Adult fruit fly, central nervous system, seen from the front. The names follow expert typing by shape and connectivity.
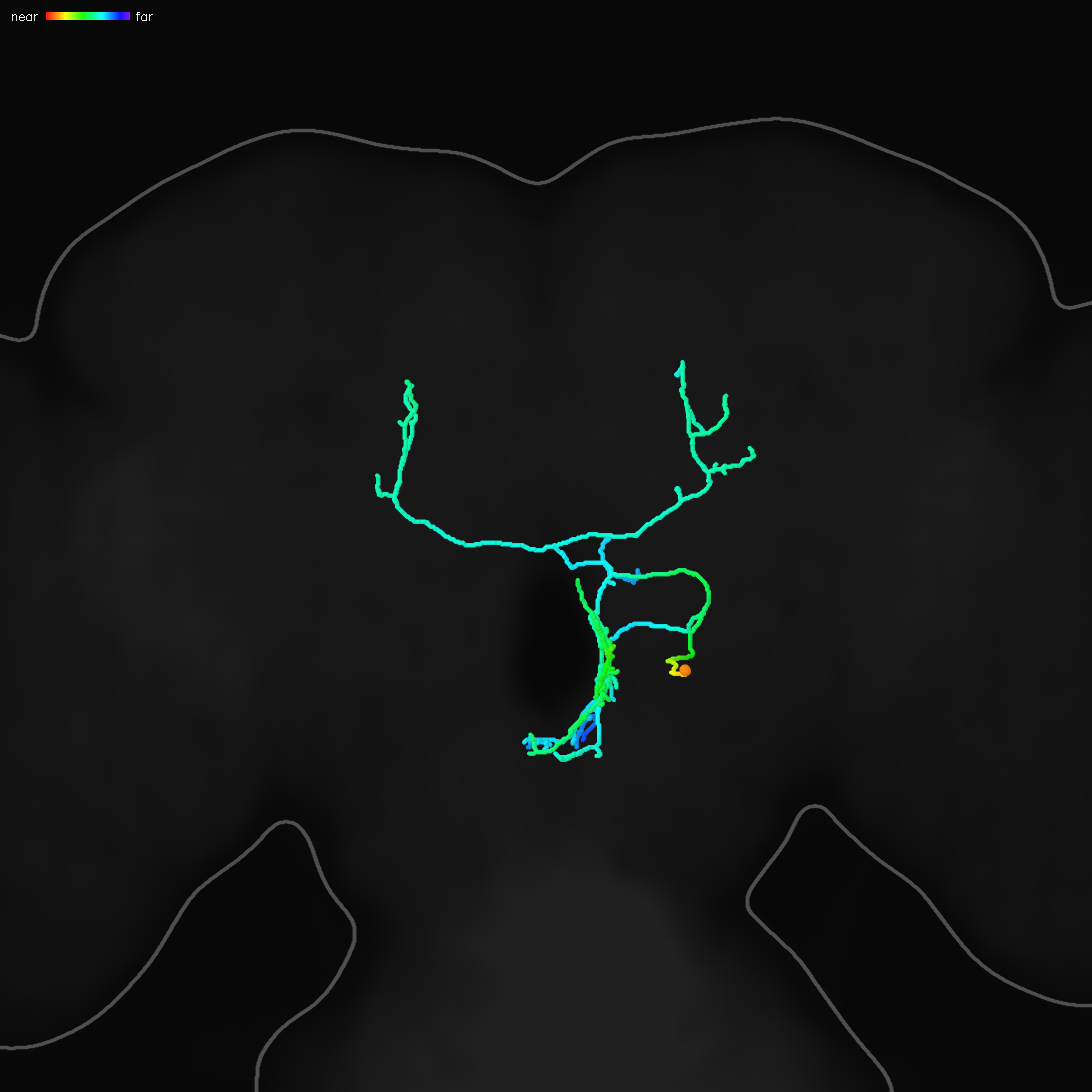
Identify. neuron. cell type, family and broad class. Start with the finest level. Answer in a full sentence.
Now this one: Type PS097 of hemilineage PSa1, a central-brain intrinsic neuron.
